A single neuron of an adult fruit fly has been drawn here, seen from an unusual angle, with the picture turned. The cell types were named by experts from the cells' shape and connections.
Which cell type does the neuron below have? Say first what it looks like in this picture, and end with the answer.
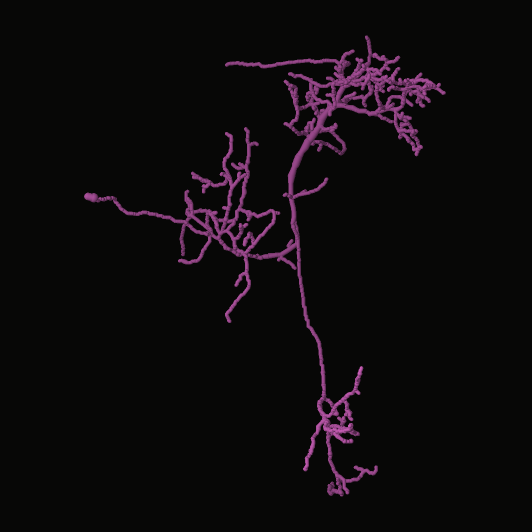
The picture shows dozens of branch ends. In this view it is taller than it is wide. Its broad class is central-brain intrinsic neuron. It is of cell type WED125.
